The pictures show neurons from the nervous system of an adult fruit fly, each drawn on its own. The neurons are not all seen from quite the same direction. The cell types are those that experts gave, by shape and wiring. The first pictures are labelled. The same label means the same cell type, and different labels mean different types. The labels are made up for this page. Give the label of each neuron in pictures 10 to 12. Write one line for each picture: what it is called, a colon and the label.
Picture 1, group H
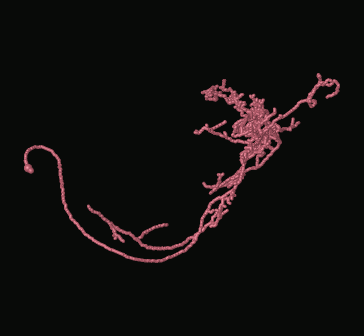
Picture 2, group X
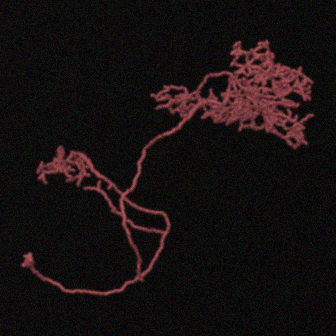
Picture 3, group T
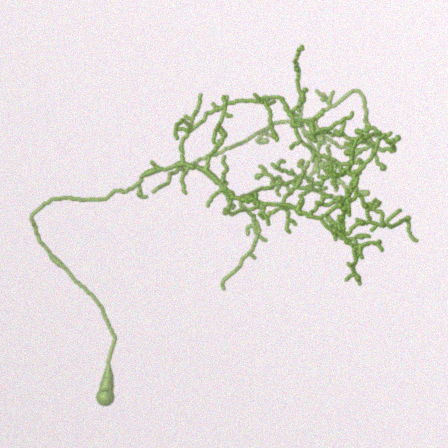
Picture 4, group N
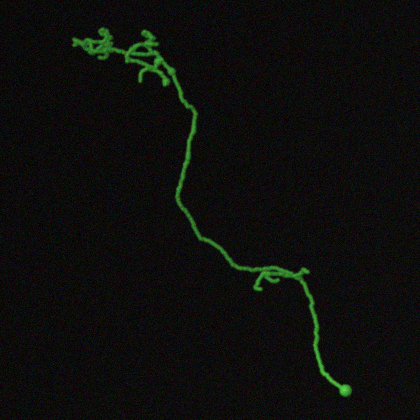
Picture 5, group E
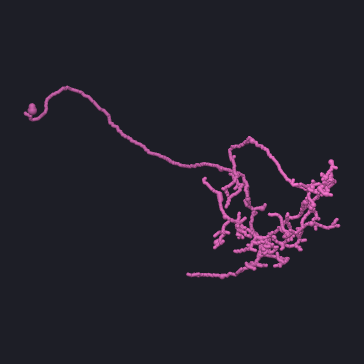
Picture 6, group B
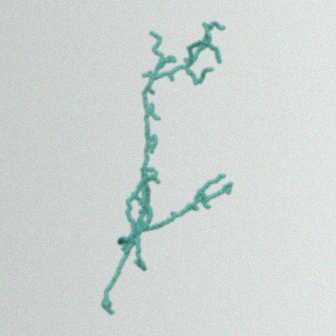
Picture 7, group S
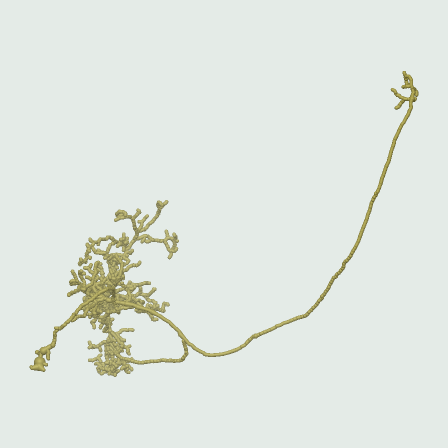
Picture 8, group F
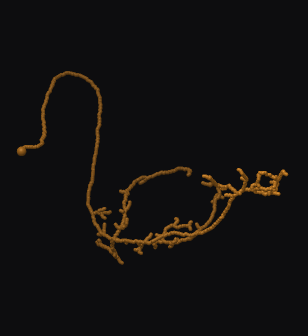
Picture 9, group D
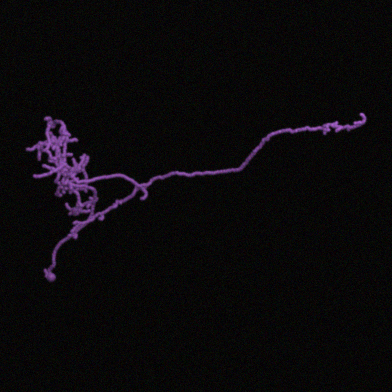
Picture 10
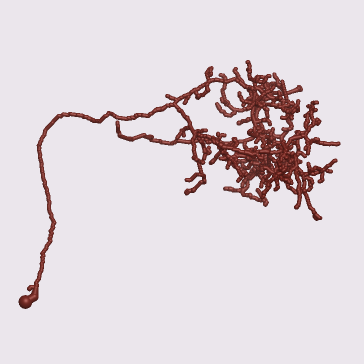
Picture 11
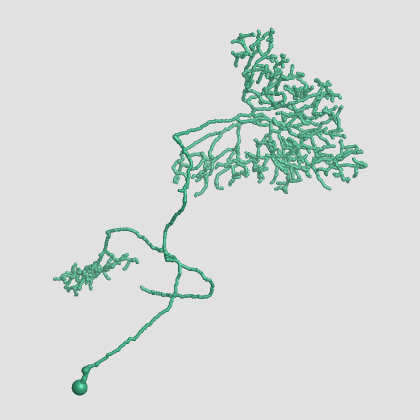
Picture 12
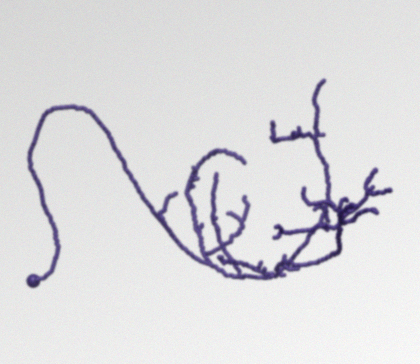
10: group T
11: group X
12: group F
